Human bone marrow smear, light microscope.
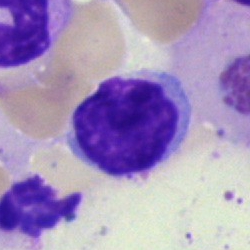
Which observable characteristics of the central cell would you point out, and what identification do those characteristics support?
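Nucleus off-centre, toward the left. Chromatin dark purple, coarsely clumped. Cytoplasm pale blue, a narrow rim that is widest on the right. Lymphocyte.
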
